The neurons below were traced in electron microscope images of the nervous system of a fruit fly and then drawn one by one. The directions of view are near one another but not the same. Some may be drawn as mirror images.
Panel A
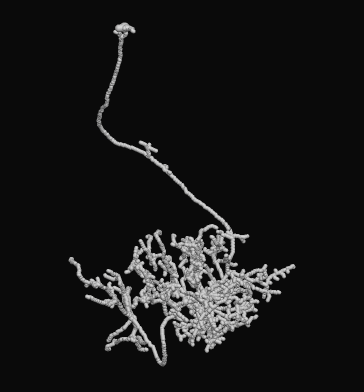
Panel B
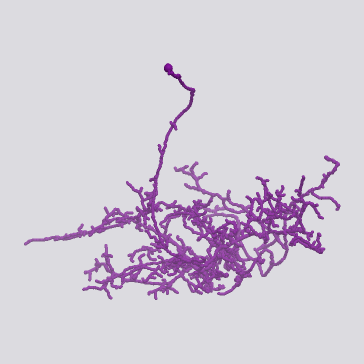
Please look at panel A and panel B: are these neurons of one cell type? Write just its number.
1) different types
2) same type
2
